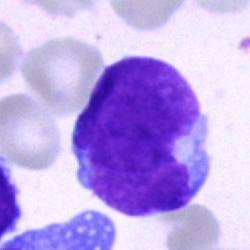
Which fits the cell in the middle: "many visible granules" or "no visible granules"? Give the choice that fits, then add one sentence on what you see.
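No visible granules. No granules can be seen in the cytoplasm.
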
